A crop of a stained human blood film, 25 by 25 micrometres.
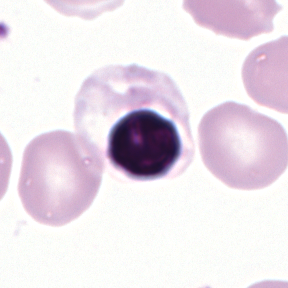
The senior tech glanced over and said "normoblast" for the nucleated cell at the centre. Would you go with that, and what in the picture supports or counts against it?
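Look first at the cytoplasm: it is very pale pinkish-grey, nearly colourless.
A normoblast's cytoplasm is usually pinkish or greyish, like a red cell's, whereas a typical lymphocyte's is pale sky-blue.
Then look at the nucleus, which stains very dark purple, almost black, with dense, condensed chromatin.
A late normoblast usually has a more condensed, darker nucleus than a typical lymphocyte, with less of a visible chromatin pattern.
Both features speak for normoblast and against typical lymphocyte, so this cell is a normoblast. You will also find no nucleoli in the nucleus and no granules in the cytoplasm. The cell outline is irregular rather than smoothly round. Non-nucleated red cells lie to its left and to its right.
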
